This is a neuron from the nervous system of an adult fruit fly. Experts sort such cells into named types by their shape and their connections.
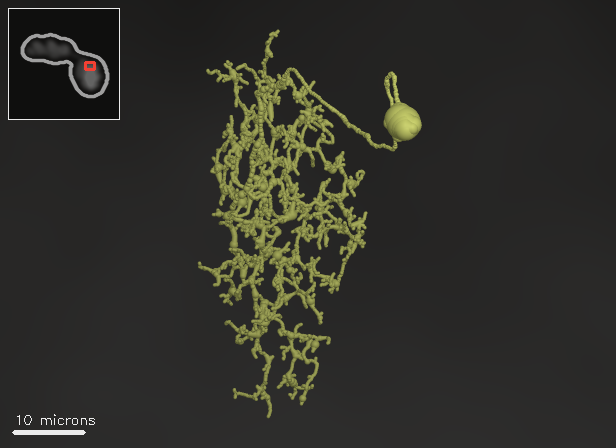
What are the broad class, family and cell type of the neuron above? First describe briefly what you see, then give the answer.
From top to bottom in the picture it spans about 55 microns. The picture shows dozens of branch ends. This is an optic-lobe intrinsic neuron. Its family is Pm. The cell type is Pm1.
